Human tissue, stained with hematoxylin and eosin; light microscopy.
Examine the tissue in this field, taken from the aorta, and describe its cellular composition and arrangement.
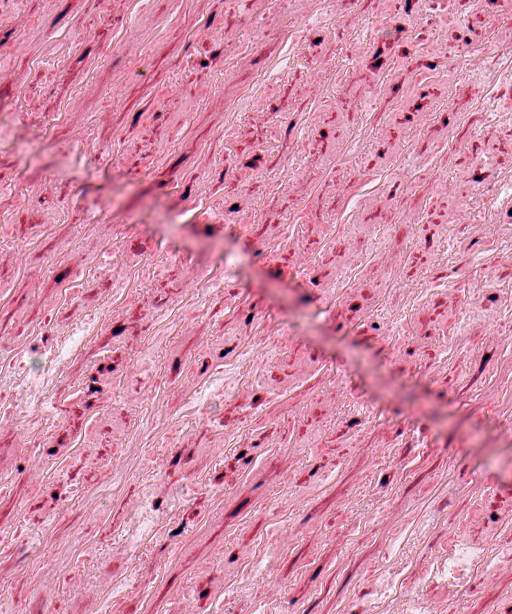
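Overall, the field is a uniform expanse of pink fibrous tissue, with no epithelium anywhere. As for the fibres, they are wavy and eosinophilic, running roughly parallel to one another in a single oblique direction. Scattered nuclei are small, dark-staining and mostly elongated or spindle-shaped. Narrow pale clefts separate the pink fibre bundles.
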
